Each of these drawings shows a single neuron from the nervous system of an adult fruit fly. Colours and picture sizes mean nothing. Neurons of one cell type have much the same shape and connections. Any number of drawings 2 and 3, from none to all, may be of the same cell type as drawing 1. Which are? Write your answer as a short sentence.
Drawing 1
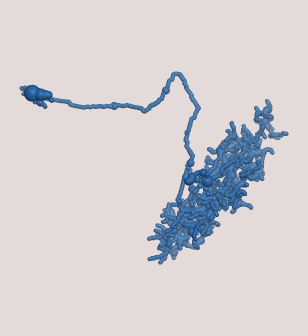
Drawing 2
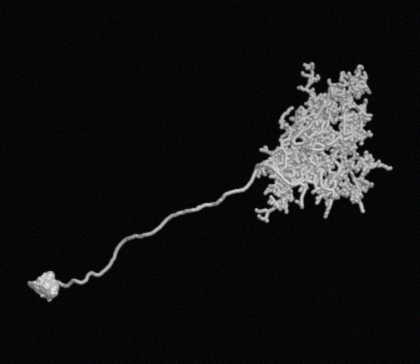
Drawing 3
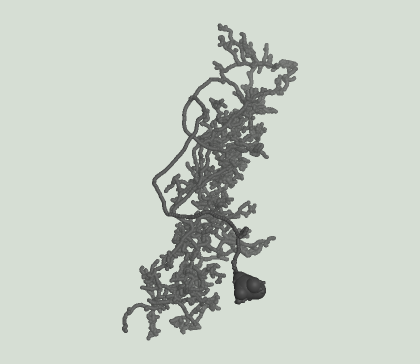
Drawing 2 is of the same cell type.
